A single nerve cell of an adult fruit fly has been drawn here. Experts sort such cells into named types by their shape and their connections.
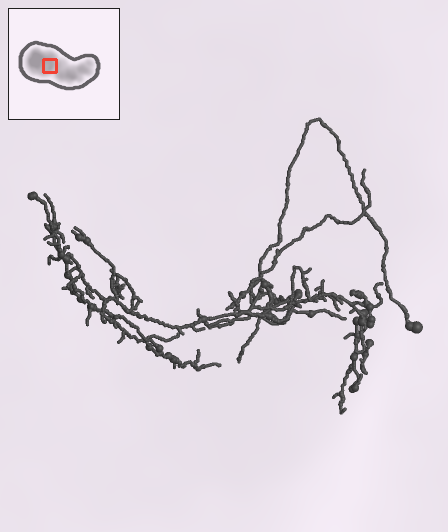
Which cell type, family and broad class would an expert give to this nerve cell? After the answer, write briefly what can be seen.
Its cell type is CB2037. Its family is hemilineage DM5_ventral. Its broad class is central-brain intrinsic neuron. Its cell body lies on the right of the picture. The picture shows dozens of branch ends.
